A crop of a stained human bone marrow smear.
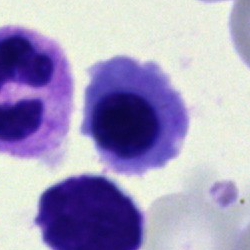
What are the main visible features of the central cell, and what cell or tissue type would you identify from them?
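What strikes me first is how very dark and dense the nuclear chromatin is. I can't make out a nucleolus anywhere in the nucleus. Around it there's a moderate rim of cytoplasm, lavender blue, and I find no distinct granules in it. This one is an erythroblast.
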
